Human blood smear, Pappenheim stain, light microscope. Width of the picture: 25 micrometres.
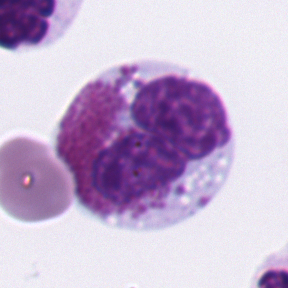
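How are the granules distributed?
Reddish-purple granules are packed densely in the left part of the cytoplasm.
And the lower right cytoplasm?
Pale lilac, with only scattered granules and small pale clear spots.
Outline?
Round and smooth.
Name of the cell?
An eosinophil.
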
